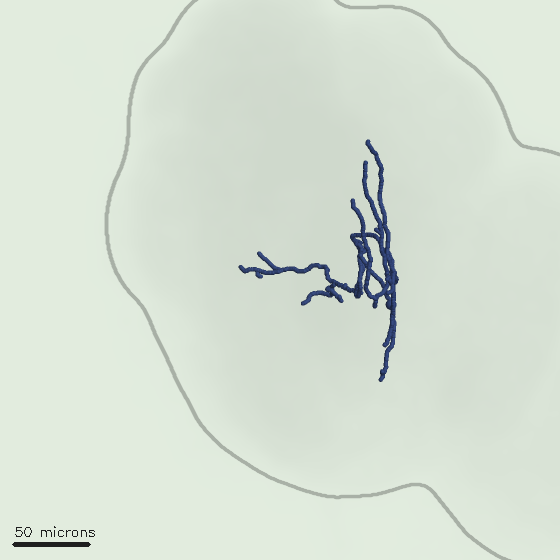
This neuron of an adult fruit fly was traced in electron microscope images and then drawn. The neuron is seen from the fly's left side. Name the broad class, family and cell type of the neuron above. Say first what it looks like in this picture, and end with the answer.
From top to bottom in the picture it spans about 160 microns. As drawn here it is taller than it is wide. It is a visual centrifugal neuron. The family is LPT. It is of cell type LPT112.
